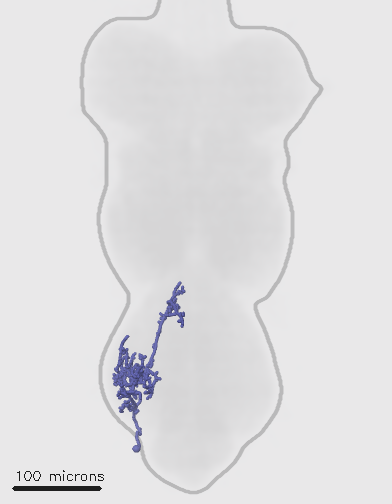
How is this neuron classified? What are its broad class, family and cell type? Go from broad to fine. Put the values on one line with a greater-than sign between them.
nerve-cord intrinsic neuron > hemilineage 13A > IN13A074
